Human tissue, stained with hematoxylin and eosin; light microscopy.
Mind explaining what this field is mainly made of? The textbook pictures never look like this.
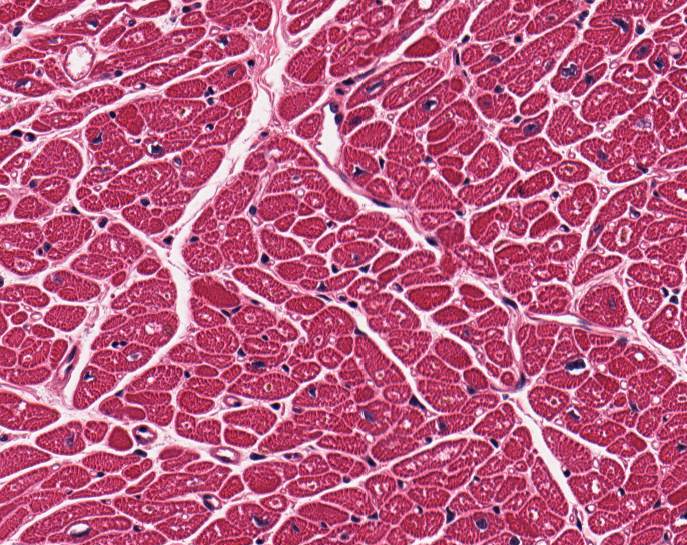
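Myocardium, fibres cut in cross section throughout: rounded to polygonal profiles. Fibres grouped into bundles by thin, pale pink connective tissue septa branching across the field. Nuclei, where present in a profile, near the fibre centre, not the edge.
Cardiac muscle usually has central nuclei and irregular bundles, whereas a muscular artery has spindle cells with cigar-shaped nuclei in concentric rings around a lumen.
Many fibres with a small pale clear area at the centre.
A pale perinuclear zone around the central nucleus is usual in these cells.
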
